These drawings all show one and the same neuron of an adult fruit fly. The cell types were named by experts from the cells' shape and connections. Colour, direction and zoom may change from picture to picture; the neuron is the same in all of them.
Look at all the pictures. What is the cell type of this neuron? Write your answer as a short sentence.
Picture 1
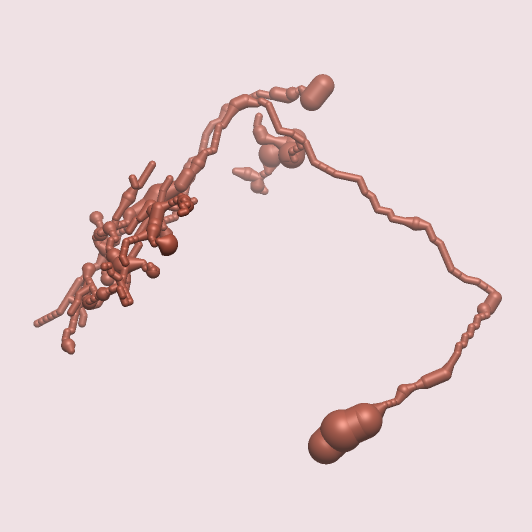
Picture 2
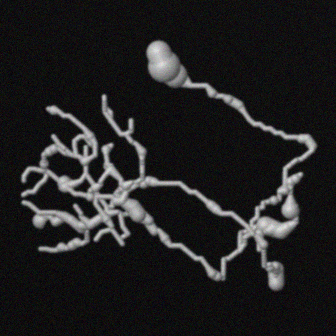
The cell type is T4a.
